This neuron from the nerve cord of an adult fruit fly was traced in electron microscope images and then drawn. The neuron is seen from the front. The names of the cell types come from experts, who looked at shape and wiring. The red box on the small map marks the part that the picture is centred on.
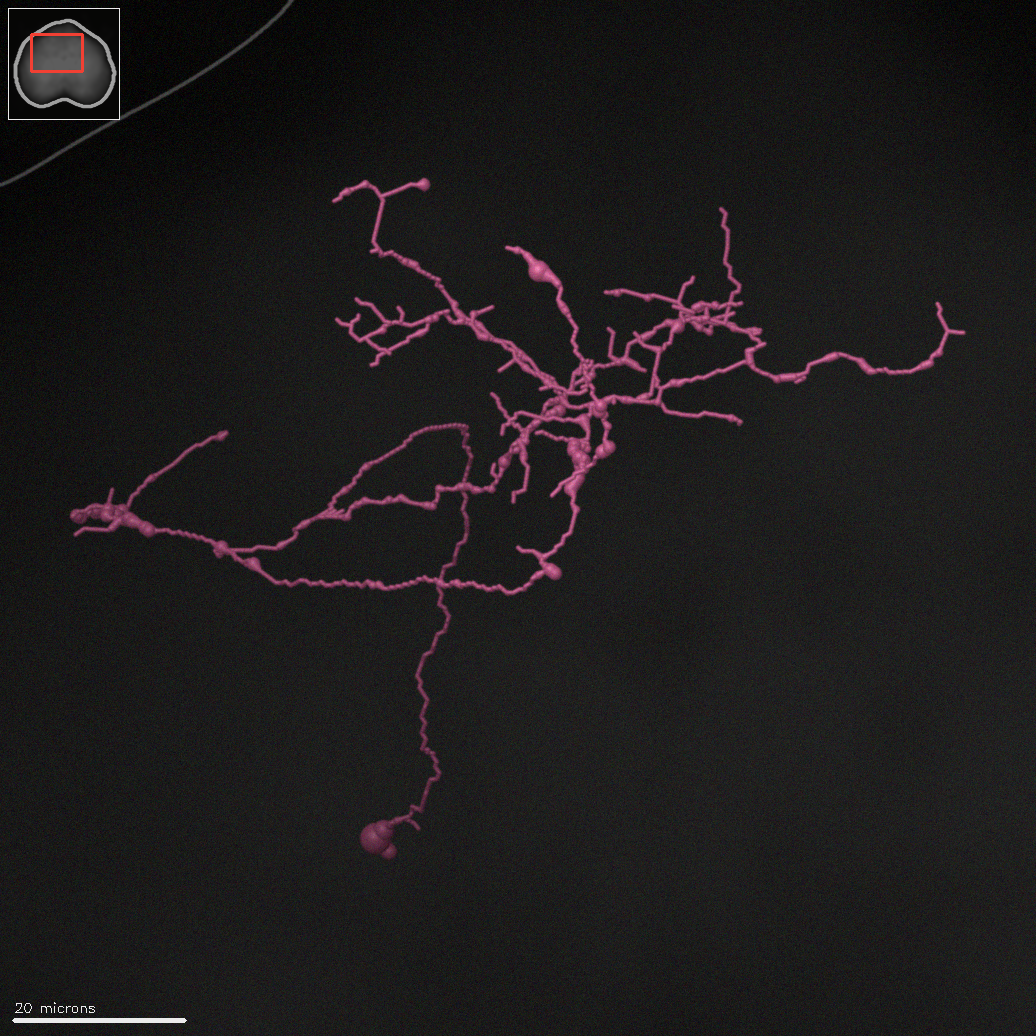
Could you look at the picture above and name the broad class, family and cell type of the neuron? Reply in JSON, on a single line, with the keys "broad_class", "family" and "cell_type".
{"broad_class": "nerve-cord intrinsic neuron", "family": "hemilineage 21A", "cell_type": "IN21A093"}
